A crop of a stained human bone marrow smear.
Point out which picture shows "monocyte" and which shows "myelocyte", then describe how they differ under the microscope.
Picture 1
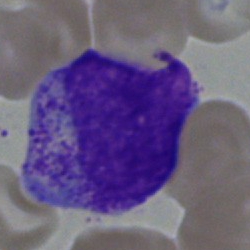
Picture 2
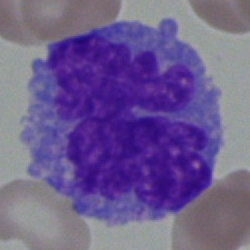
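Picture 1 is the myelocyte; picture 2 is the monocyte. In the monocyte the nucleus is folded into lobes by a deep cleft entering from the right side.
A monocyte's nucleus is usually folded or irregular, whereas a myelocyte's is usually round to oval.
The myelocyte's nucleus instead fills most of the cell and lies toward the right side. Coarse purple granules are scattered through the myelocyte's cytoplasm on the left, with pale blue cytoplasm between them, and a small hooked projection sticks out from the upper right edge. The monocyte's cytoplasm has a foamy, finely mottled texture, with its rim widest on the left, and its dark purple chromatin is mottled with small paler spots.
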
